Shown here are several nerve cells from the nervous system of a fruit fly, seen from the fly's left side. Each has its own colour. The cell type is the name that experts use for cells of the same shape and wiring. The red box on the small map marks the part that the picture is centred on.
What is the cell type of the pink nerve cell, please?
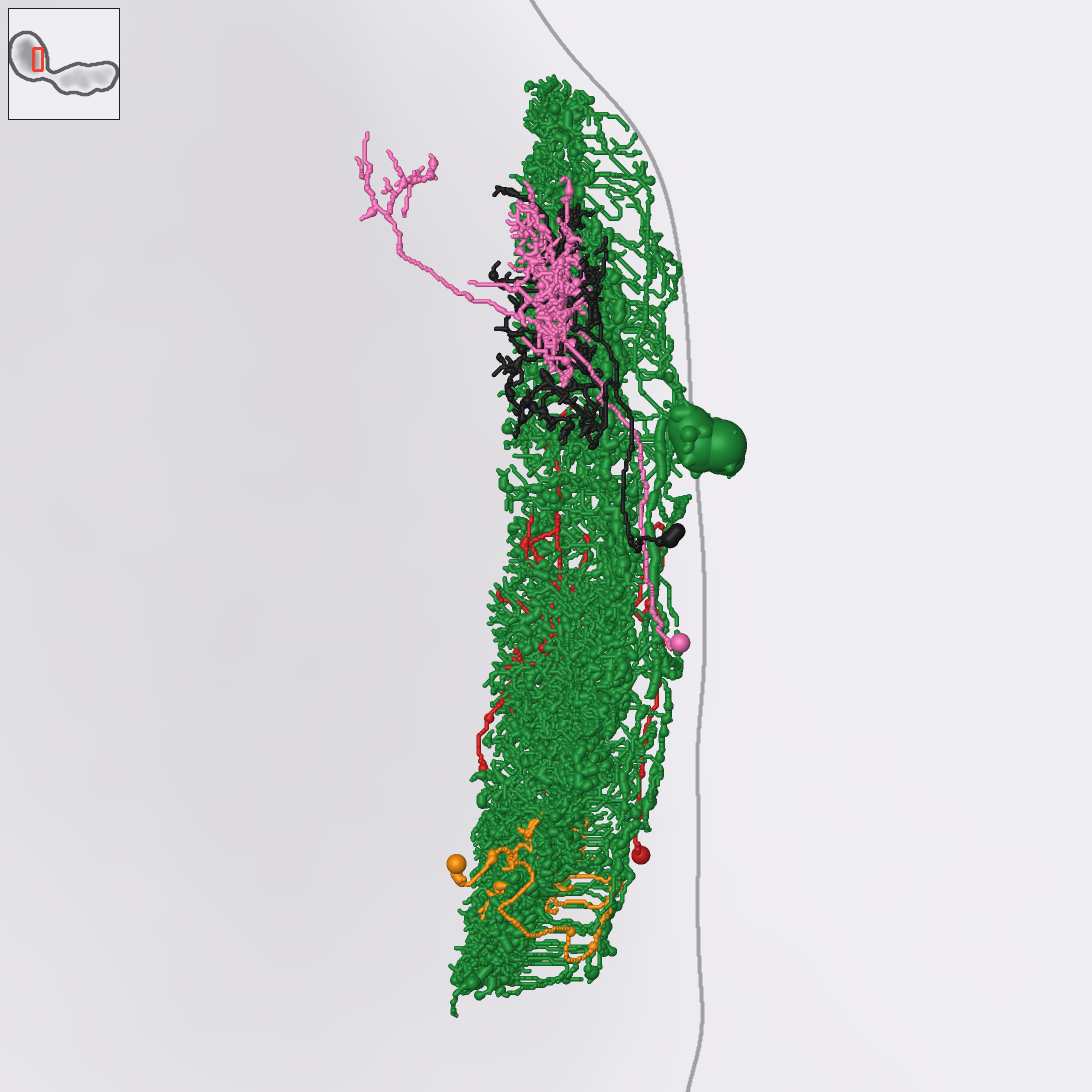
Tlp13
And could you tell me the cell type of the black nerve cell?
LPi3412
